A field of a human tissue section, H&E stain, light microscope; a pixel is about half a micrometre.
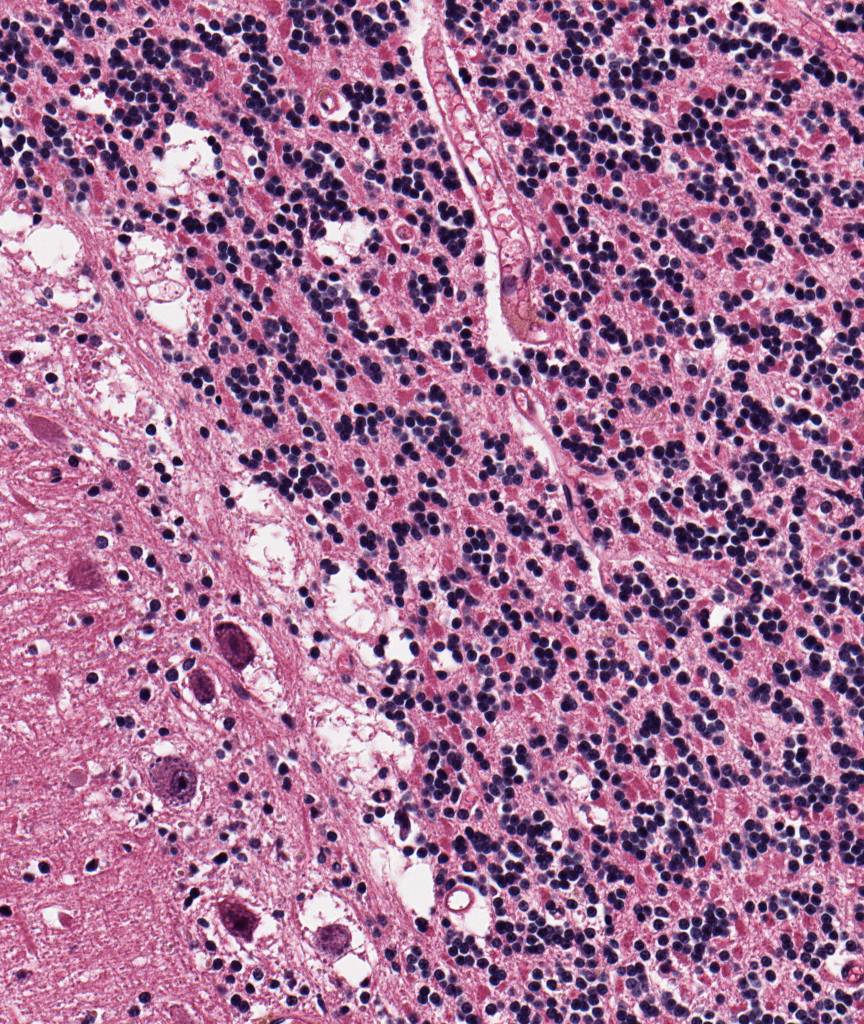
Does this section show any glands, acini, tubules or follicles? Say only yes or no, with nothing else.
No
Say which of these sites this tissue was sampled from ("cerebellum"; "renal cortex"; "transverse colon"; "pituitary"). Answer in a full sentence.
The site this tissue was sampled from is the cerebellum.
